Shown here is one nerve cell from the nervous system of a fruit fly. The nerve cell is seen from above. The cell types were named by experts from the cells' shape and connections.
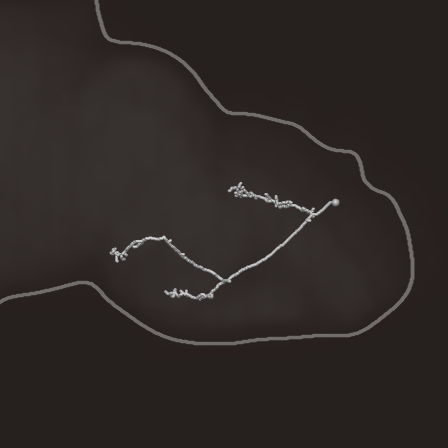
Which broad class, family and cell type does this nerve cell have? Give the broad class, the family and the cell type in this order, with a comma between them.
optic-lobe intrinsic neuron, TmY, TmY9b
